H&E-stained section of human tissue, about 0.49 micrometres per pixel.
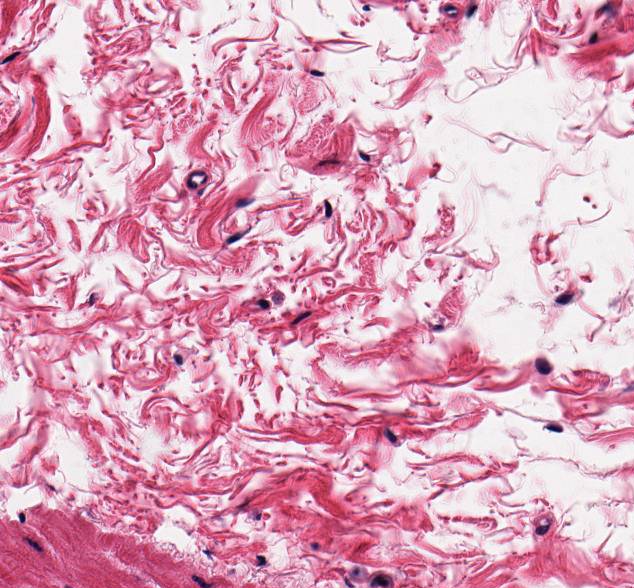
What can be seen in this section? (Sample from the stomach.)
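Loosely arranged pink collagen bundles, separated by clear spaces, occupy most of the field. These bundles are wavy and run in many different directions. Cells are sparse and appear as scattered single nuclei among the fibres. Most of the nuclei are small, dark purple and elongated.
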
